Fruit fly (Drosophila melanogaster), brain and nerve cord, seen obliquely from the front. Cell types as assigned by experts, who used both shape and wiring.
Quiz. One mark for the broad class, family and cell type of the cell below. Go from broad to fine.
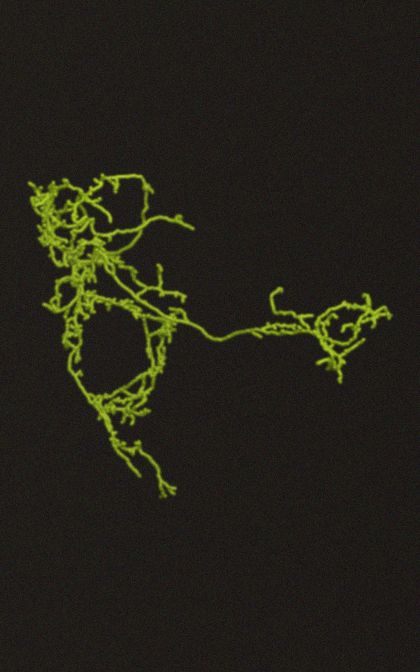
central-brain intrinsic neuron; hemilineage DL1_ventral; PVLP211m_b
